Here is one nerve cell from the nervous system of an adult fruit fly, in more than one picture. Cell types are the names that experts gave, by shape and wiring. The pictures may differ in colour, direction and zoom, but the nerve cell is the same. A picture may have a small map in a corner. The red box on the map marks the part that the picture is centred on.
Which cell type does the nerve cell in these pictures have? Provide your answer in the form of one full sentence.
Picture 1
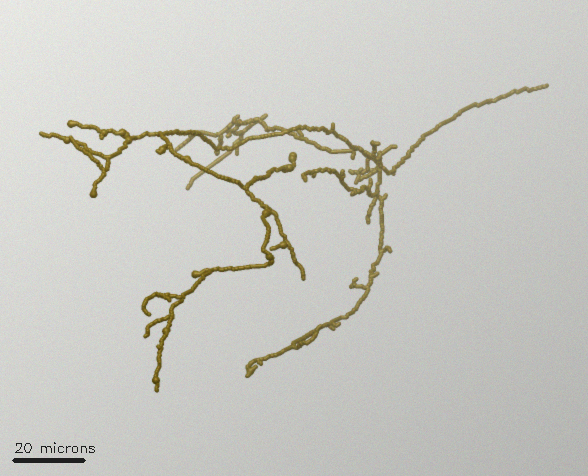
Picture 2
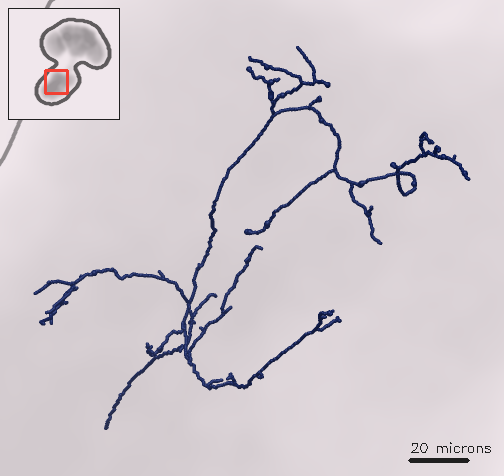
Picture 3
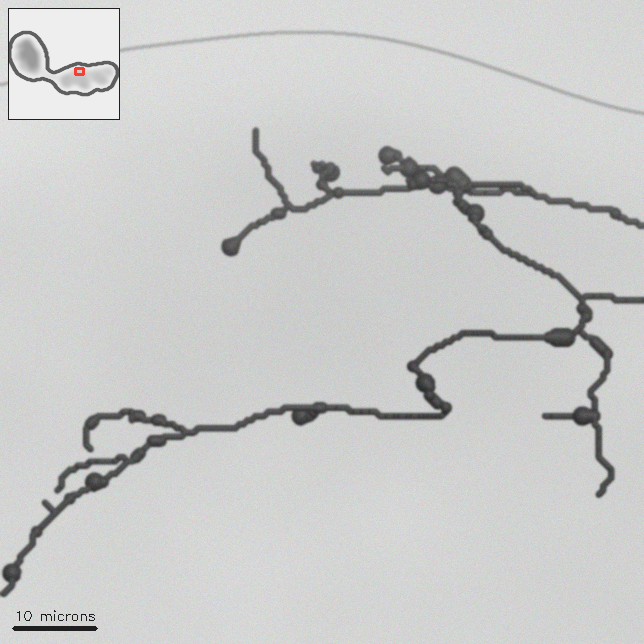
The cell type to which this nerve cell belongs is IN03B091.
